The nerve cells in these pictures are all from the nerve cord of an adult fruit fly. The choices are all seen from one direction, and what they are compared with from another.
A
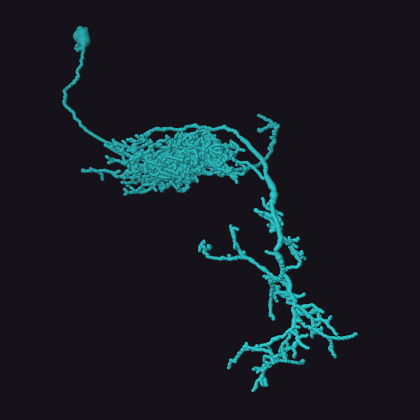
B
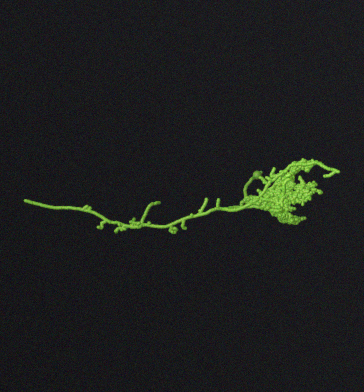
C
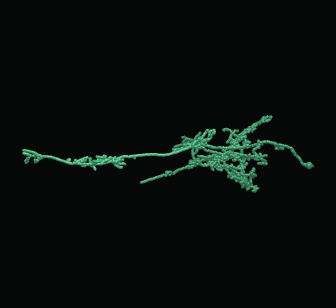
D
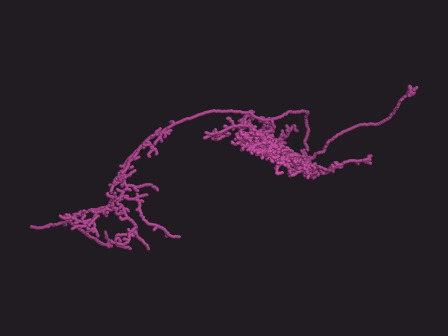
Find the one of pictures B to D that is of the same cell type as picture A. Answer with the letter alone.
D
